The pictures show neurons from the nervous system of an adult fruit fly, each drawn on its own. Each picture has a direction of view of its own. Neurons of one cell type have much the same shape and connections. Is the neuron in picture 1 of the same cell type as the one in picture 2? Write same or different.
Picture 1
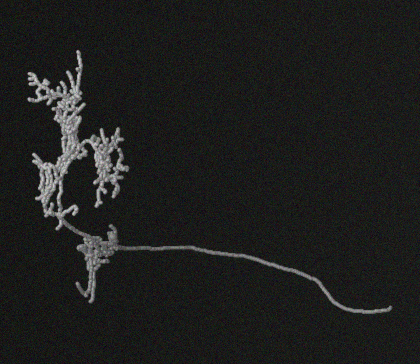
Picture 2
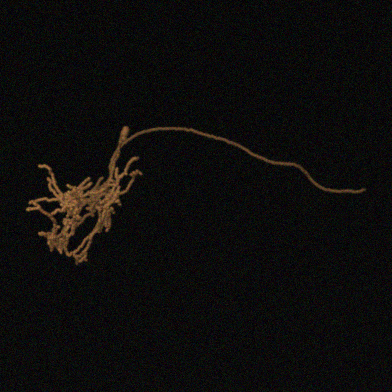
same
